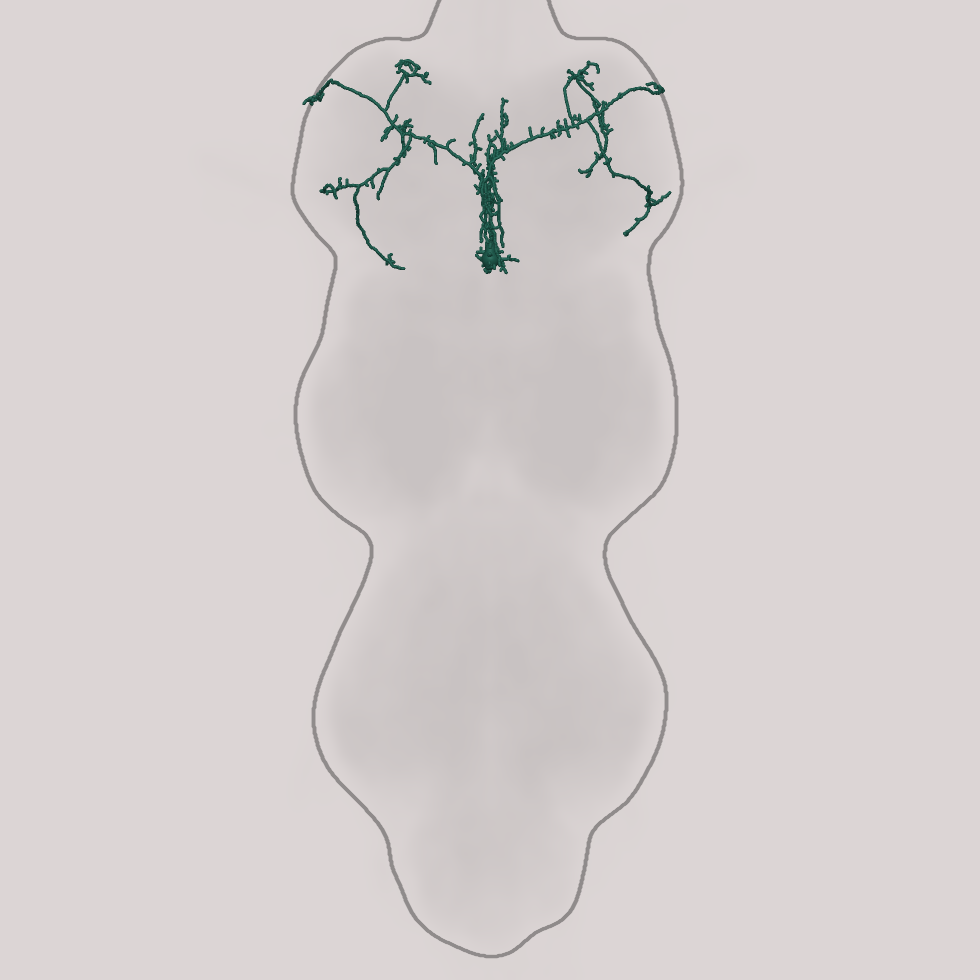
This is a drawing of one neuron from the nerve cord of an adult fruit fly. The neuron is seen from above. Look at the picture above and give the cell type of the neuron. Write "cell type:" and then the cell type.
cell type: EN00B008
